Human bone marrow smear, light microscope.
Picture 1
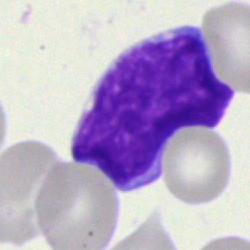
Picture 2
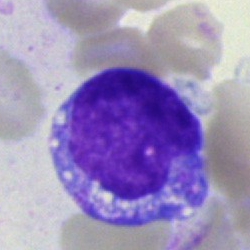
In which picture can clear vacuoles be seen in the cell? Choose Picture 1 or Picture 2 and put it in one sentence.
The cytoplasm of the cell in picture 2 contains at least one clear vacuole.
